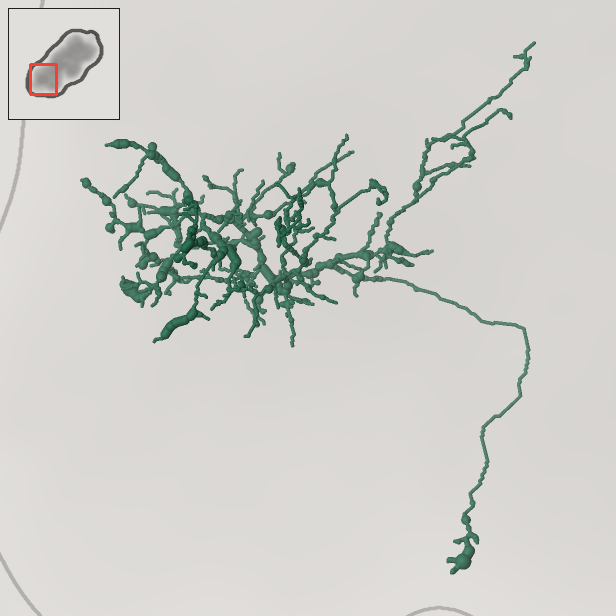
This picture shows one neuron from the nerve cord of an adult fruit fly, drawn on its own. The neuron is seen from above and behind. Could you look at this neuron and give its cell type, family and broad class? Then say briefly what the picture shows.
It is of cell type IN13B062. Its family is hemilineage 13B. Its broad class is nerve-cord intrinsic neuron. The picture shows dozens of branch ends. As drawn here it is about as wide as it is tall.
